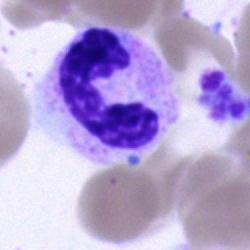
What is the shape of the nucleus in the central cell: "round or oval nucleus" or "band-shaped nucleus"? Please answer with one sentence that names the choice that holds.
Drawn out into a curved band, the nucleus has no separate lobes.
